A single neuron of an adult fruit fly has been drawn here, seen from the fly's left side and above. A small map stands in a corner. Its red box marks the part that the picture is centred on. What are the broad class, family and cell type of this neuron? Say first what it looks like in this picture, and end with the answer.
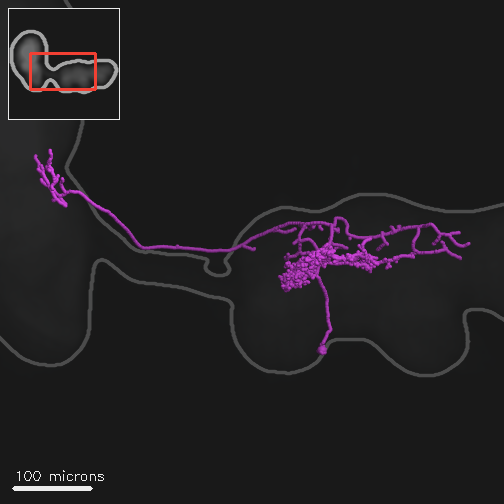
From left to right in the picture it spans about 550 microns. In this view it is wider than it is tall. It is an ascending neuron. The family is hemilineage 06B. Its cell type is AN06B023.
